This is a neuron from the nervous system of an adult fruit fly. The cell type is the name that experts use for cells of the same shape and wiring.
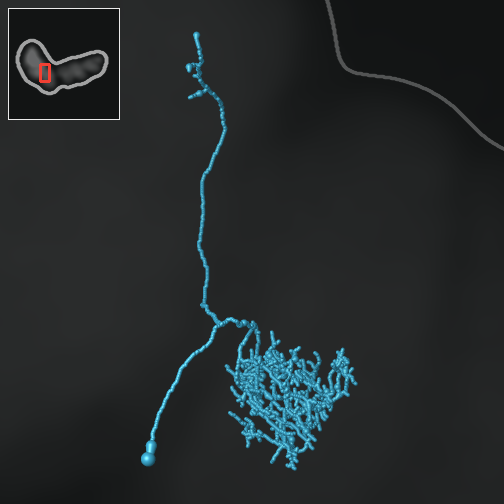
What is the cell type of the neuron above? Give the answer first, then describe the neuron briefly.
Its cell type is LC20b. This is a visual projection neuron. Dozens of branch ends can be seen. In this view it is taller than it is wide.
